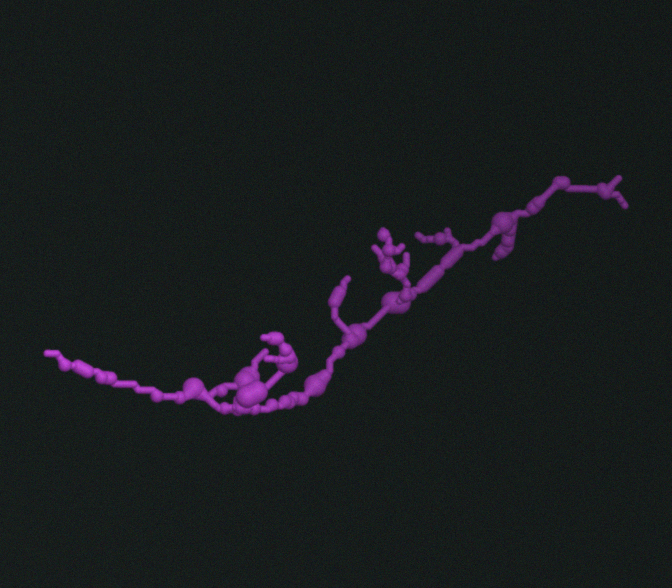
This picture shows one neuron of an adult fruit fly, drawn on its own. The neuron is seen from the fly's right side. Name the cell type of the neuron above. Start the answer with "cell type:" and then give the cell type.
cell type: SNta25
